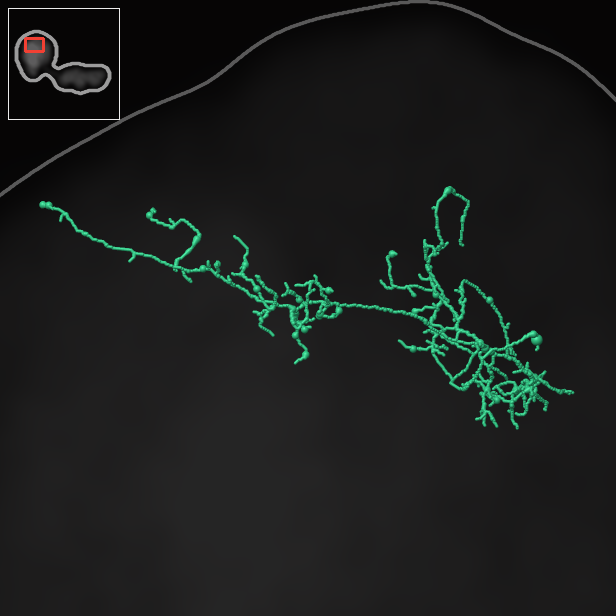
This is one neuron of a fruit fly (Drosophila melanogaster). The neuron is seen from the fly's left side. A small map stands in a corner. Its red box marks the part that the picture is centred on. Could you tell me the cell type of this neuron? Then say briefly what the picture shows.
Its cell type is SMP330. This is a central-brain intrinsic neuron. The cell body is on the right of the picture. Dozens of branch ends can be seen.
